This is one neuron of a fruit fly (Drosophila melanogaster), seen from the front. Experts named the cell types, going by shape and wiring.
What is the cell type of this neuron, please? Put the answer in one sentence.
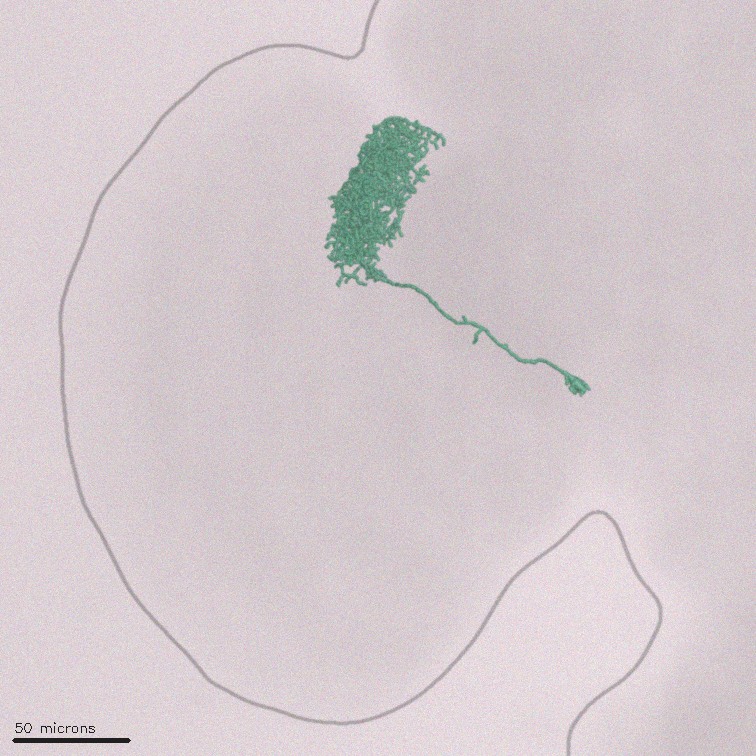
The cell type is Li17.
